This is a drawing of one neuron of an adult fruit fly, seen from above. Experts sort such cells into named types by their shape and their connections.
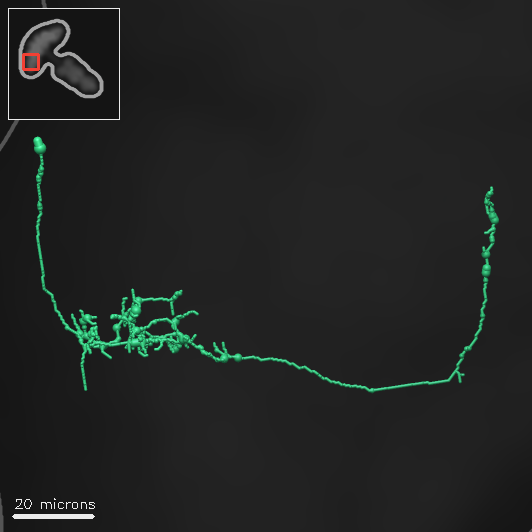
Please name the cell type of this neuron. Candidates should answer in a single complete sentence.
Of the cell type Tm5c is this neuron.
